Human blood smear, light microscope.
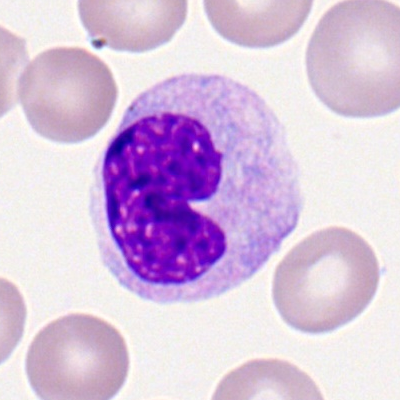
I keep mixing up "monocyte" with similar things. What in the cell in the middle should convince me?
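For this monocyte, I'd start with the cytoplasm: pale lilac-grey, with a fine dusty texture.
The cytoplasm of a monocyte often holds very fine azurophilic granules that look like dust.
So that dusty look goes with the name. The nucleus is kidney-shaped, with a deep notch on its right side, and it lies toward the left part of the cell. Its chromatin is dark purple and clumped, with small pale gaps between the clumps.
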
